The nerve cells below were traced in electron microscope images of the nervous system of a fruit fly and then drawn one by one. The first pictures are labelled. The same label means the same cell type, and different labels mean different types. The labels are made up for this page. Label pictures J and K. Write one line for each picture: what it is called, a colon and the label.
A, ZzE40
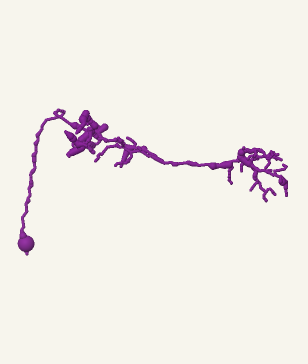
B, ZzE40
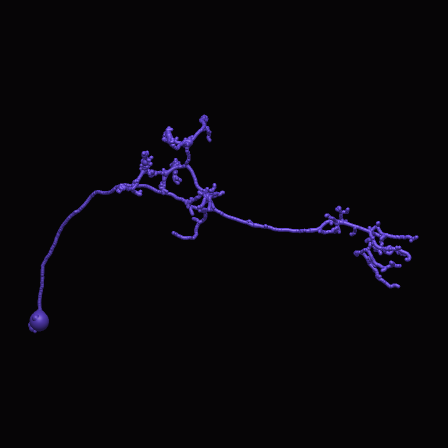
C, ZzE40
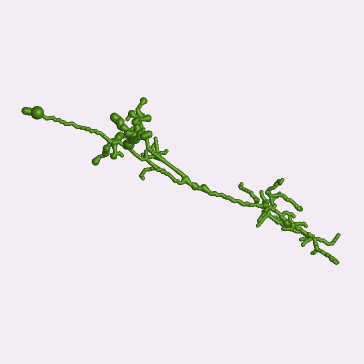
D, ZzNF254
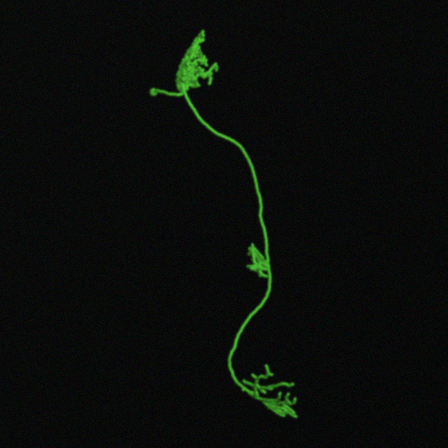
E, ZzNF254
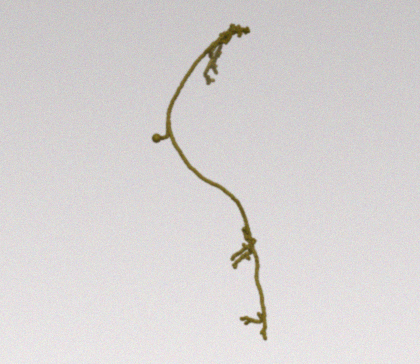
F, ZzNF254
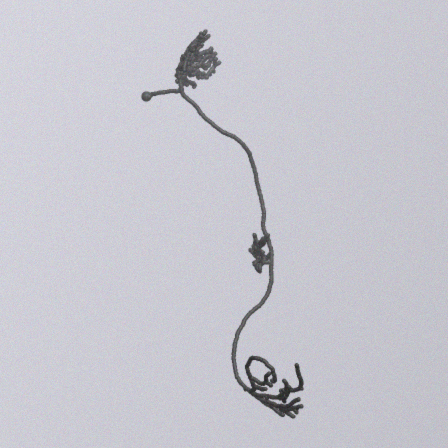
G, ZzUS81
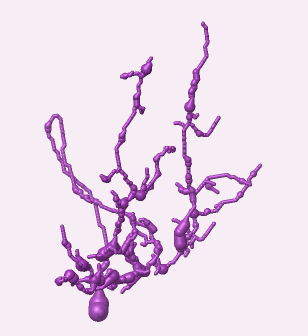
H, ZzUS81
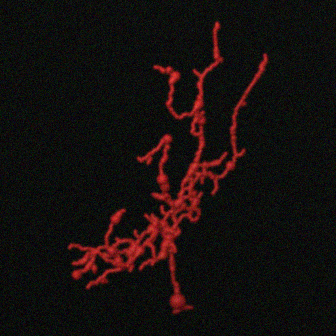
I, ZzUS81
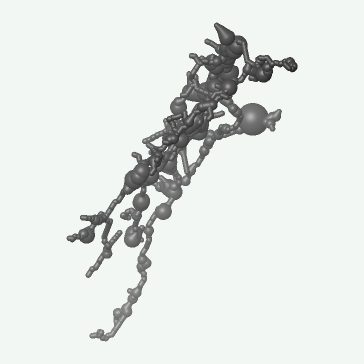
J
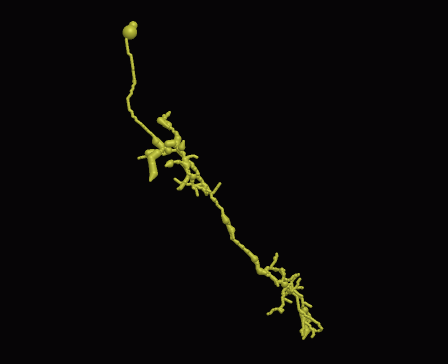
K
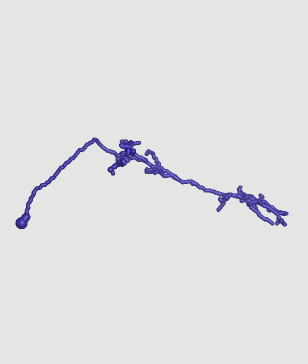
J: ZzE40
K: ZzE40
